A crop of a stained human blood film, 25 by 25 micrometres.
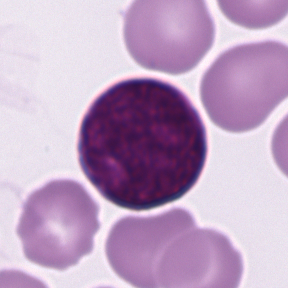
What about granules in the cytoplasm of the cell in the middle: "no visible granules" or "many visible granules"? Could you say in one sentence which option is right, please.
This cell has a cytoplasm without visible granules.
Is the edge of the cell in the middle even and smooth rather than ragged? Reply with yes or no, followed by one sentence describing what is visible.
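Yes. The cell outline is smooth, with no projections from the surface.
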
